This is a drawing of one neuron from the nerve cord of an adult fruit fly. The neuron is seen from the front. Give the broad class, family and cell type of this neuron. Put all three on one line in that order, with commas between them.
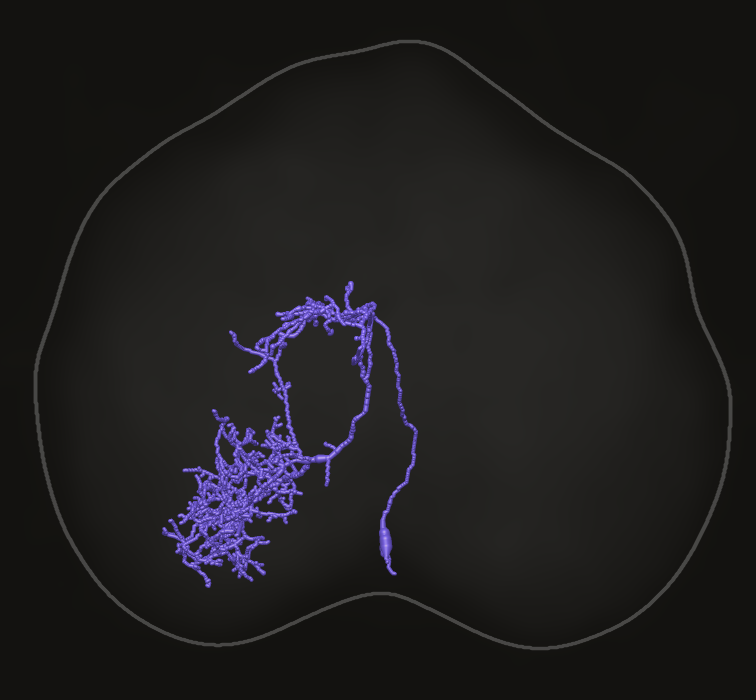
ascending neuron, hemilineage 06B, AN06B039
